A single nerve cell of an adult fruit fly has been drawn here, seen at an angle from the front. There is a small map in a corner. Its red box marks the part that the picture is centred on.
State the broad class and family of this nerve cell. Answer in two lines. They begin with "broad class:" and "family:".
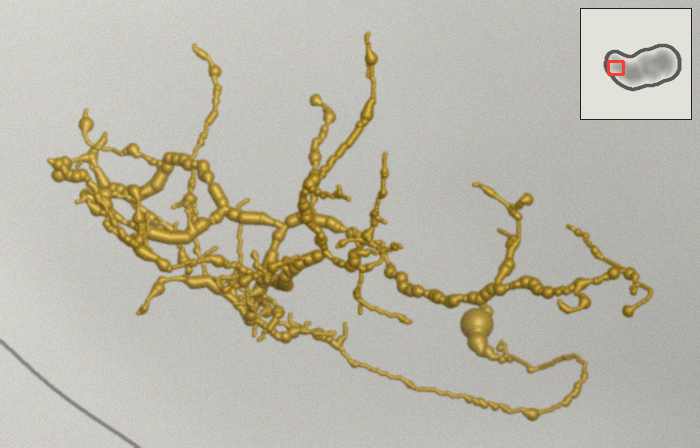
broad class: nerve-cord intrinsic neuron
family: hemilineage 13B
